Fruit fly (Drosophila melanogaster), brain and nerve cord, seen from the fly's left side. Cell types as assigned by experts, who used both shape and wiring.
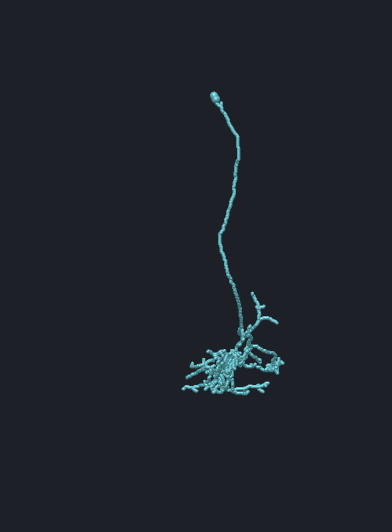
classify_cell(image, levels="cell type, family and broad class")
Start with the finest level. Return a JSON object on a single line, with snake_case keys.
{"cell_type": "SAD079", "family": "hemilineage DM1_antero_ventral", "broad_class": "central-brain intrinsic neuron"}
